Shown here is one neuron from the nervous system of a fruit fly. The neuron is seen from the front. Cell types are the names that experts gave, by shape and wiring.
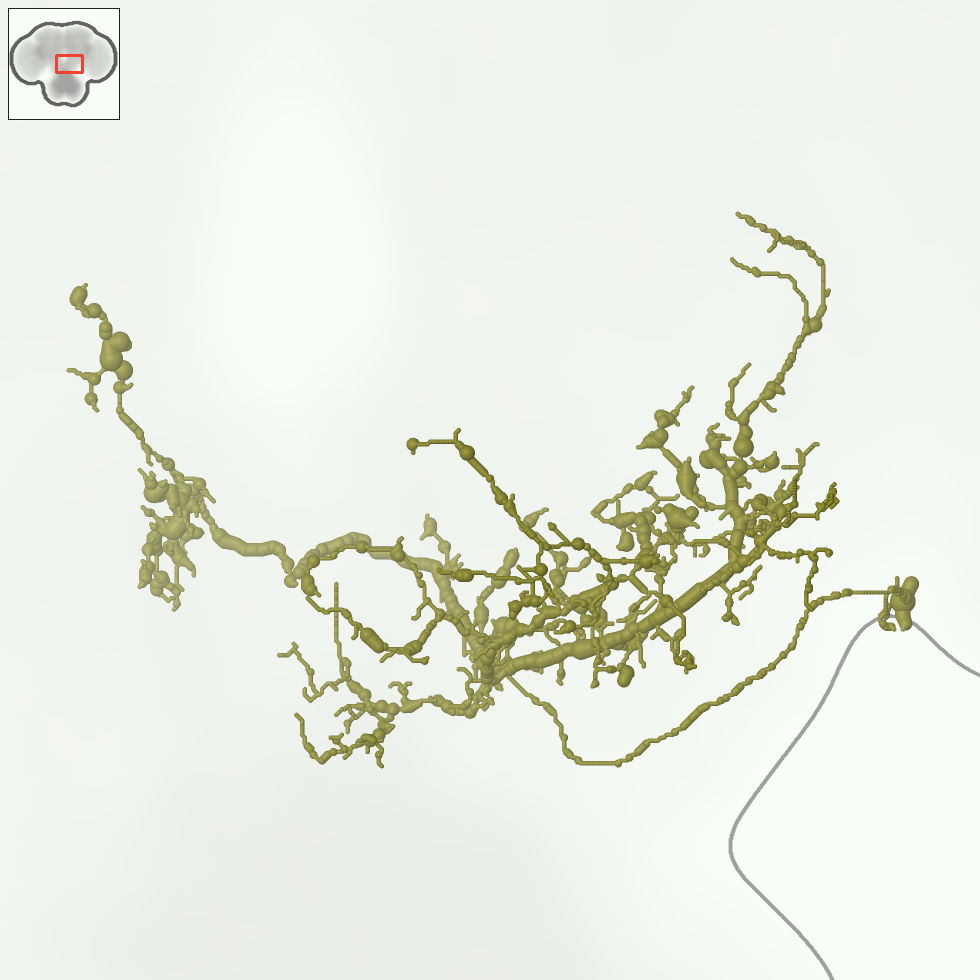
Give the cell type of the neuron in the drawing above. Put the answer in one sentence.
The cell type is GNG163.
